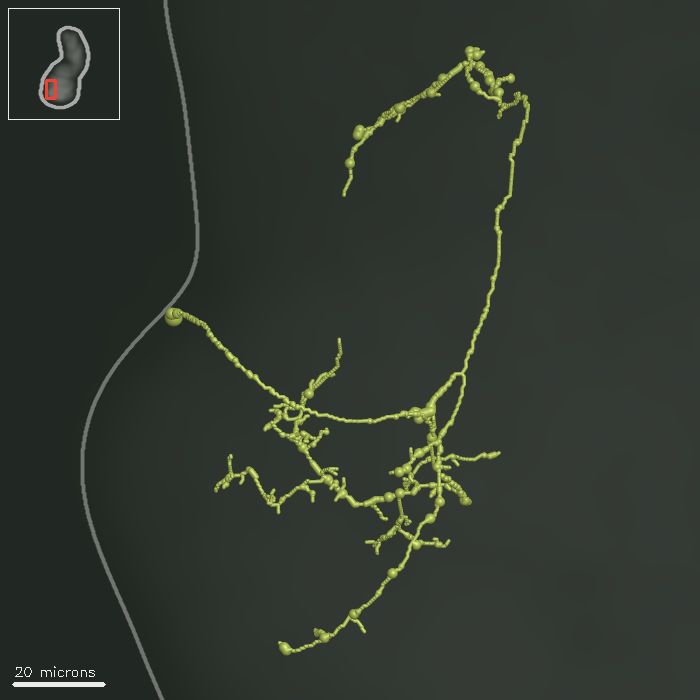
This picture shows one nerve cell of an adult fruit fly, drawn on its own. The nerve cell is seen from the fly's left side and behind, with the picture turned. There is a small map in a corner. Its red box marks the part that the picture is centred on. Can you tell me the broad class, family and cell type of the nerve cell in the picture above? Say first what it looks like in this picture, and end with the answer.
By the scale bar it is about 140 microns tall in this view. Dozens of branch ends can be seen. This is a central-brain intrinsic neuron. The family is hemilineage SMPp&v1_posterior. Its cell type is CB1815.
